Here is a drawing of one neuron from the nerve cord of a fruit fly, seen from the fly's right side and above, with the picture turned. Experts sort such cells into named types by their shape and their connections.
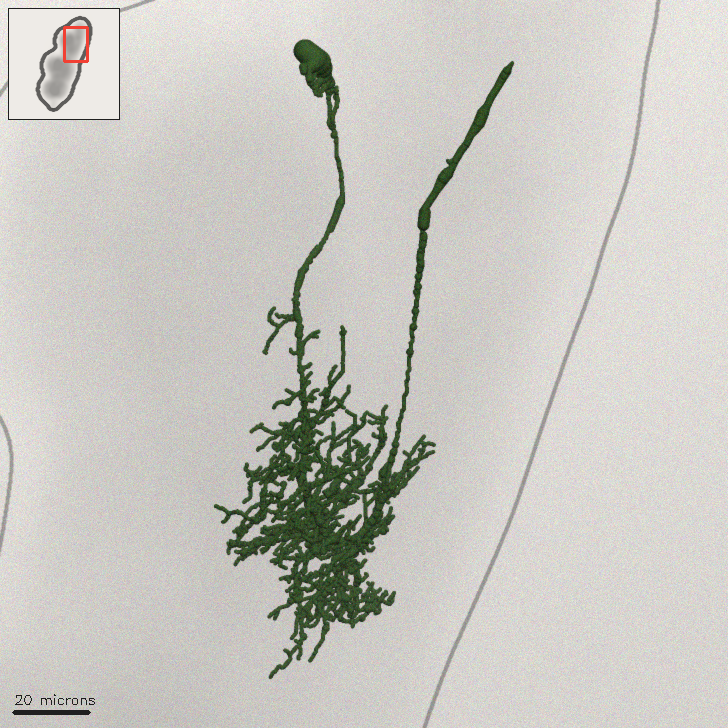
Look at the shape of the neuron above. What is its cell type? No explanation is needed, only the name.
MNad35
